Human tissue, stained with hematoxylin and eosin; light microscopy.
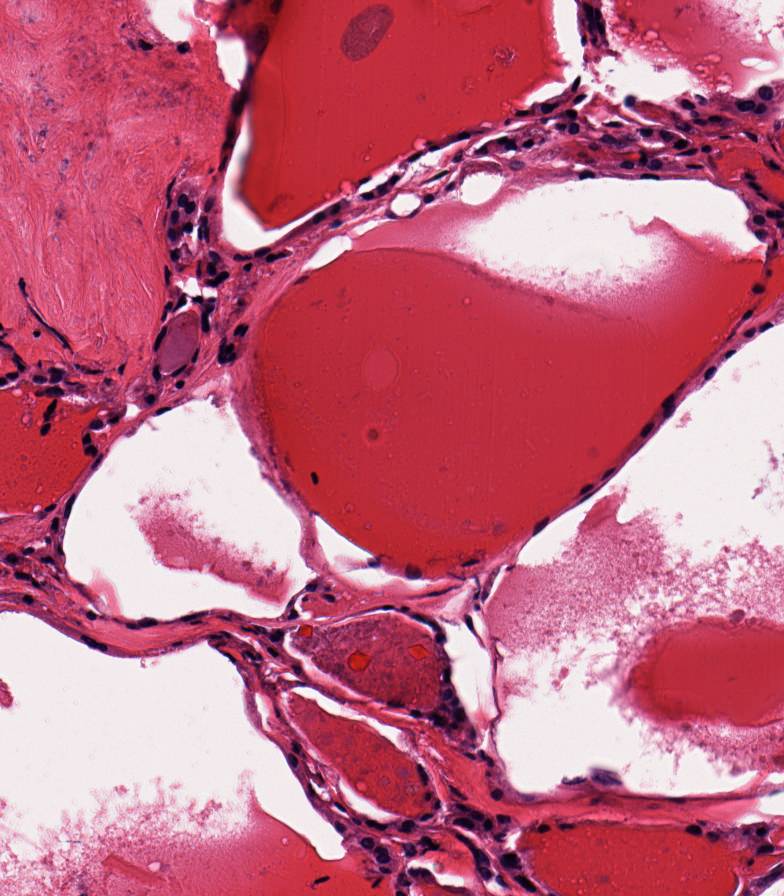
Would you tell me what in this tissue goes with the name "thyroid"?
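First, layout: large, closely packed follicles of differing sizes, divided by thin septa, fill the field, as fits thyroid.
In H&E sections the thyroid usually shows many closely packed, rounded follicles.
Second, lining: each follicle has a single layer of flattened epithelium with thin, elongated dark nuclei.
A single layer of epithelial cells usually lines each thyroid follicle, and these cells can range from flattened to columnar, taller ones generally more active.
Third, septa: delicate, with scattered spindle nuclei.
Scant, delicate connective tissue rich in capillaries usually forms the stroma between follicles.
Last, no papillae project into the lumens, and the septa hold no lymphoid aggregates.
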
